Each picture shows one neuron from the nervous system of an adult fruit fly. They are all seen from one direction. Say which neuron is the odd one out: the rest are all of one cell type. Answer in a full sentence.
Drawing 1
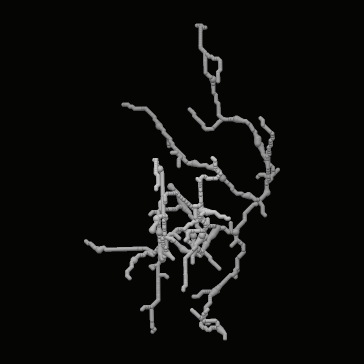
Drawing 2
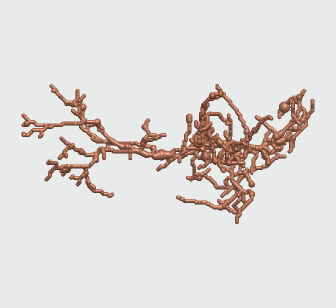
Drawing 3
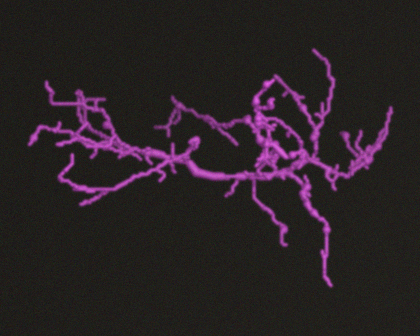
Drawing 1 is the odd one out.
